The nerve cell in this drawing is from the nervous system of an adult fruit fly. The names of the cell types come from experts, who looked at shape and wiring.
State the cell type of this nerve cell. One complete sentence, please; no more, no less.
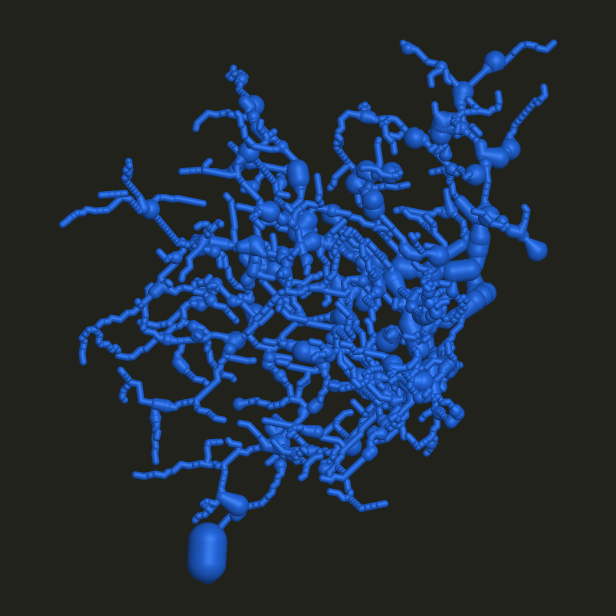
The cell type held by this nerve cell is IN19A099.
